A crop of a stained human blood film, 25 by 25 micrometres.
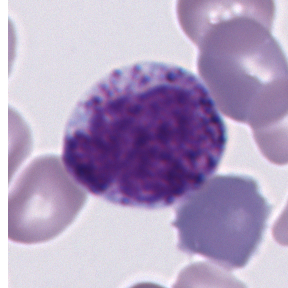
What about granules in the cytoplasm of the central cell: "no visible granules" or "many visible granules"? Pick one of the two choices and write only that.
Many visible granules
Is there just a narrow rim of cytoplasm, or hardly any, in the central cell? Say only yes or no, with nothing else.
Yes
